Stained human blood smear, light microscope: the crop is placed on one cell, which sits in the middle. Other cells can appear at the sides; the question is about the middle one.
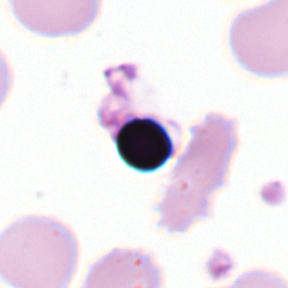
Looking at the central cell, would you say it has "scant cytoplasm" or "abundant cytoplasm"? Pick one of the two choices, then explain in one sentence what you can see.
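Scant cytoplasm. The cytoplasm is scant and pale pinkish-lilac.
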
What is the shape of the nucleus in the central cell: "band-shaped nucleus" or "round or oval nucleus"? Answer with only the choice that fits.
Round or oval nucleus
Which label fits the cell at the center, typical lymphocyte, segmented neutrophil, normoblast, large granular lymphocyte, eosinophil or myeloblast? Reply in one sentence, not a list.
In the central position of this crop, the cell is a normoblast.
